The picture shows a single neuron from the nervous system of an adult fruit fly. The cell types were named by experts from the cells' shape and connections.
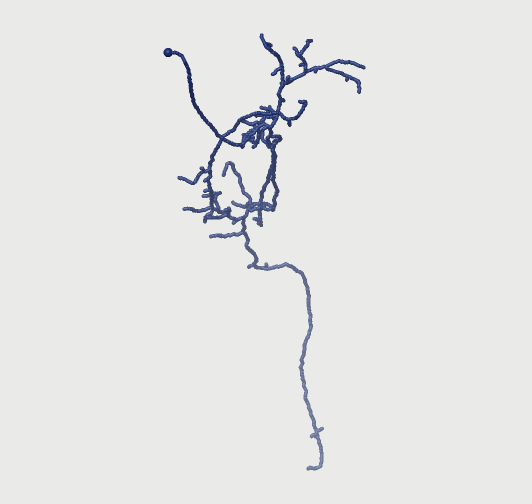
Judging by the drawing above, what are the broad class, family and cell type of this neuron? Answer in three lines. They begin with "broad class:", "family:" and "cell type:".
broad class: central-brain intrinsic neuron
family: hemilineage LHp2
cell type: SLP322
